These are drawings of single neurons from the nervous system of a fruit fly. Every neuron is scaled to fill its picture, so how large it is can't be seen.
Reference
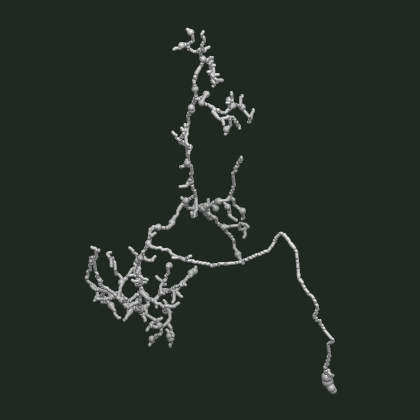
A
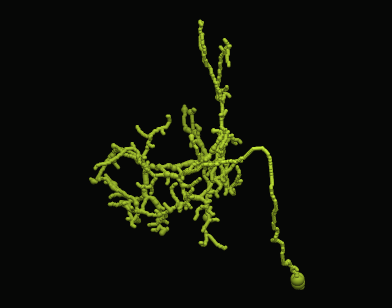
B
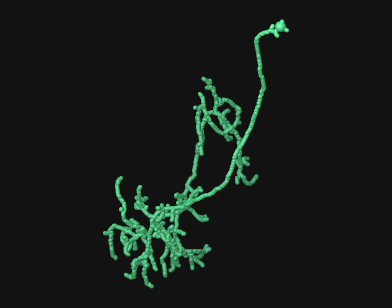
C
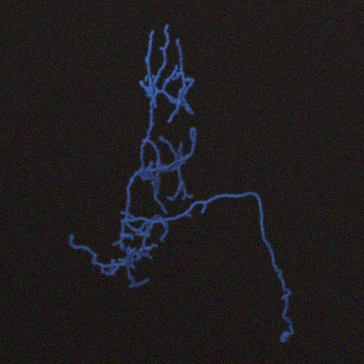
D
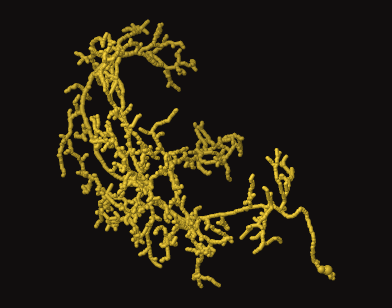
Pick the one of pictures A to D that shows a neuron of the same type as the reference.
C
